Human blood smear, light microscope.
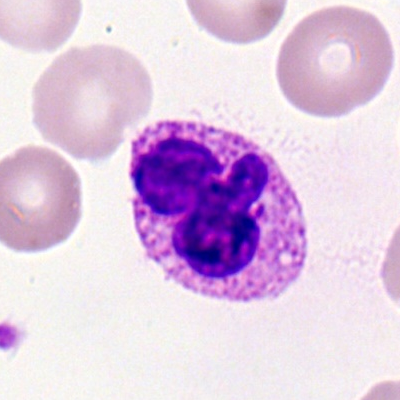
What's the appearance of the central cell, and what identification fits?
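A rounded, oval outline encloses the cell. Dark purple, coarsely clumped chromatin fills the nucleus, where no nucleoli can be seen. Many small pink-purple granules lie spread throughout the cytoplasm. It is a basophil.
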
